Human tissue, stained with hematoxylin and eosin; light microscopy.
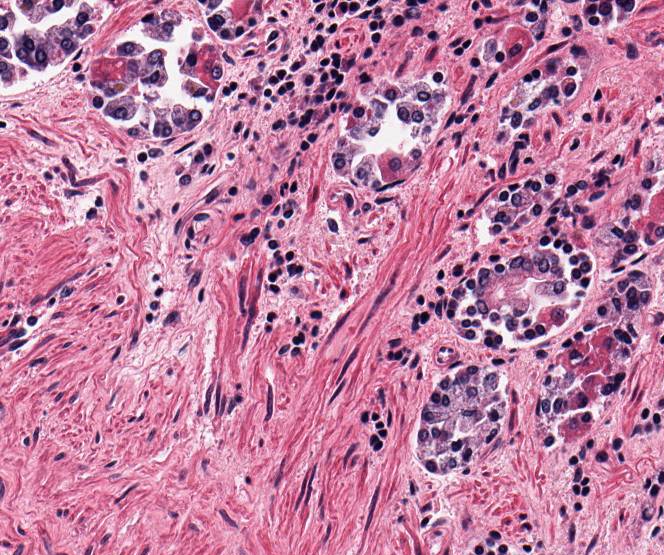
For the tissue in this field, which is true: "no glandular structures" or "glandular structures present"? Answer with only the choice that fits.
Glandular structures present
